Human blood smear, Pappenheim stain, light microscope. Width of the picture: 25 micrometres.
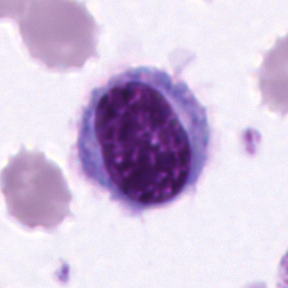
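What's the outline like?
Roughly round, with a slightly ragged edge.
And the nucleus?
Dark purple, coarsely clumped chromatin, and no visible nucleoli.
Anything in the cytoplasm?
No distinct granules.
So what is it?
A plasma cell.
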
